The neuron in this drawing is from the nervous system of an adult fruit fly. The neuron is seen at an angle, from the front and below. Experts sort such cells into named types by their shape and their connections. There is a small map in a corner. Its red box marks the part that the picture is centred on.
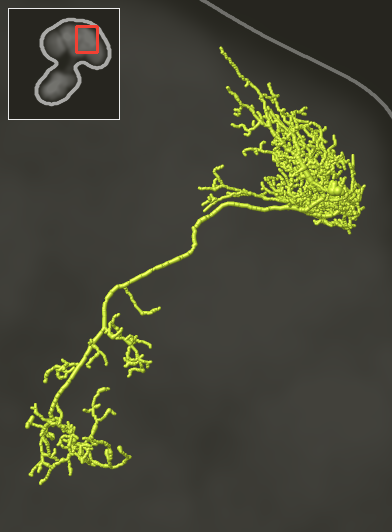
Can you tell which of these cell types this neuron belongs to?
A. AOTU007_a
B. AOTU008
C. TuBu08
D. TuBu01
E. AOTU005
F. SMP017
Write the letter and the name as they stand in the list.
E. AOTU005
